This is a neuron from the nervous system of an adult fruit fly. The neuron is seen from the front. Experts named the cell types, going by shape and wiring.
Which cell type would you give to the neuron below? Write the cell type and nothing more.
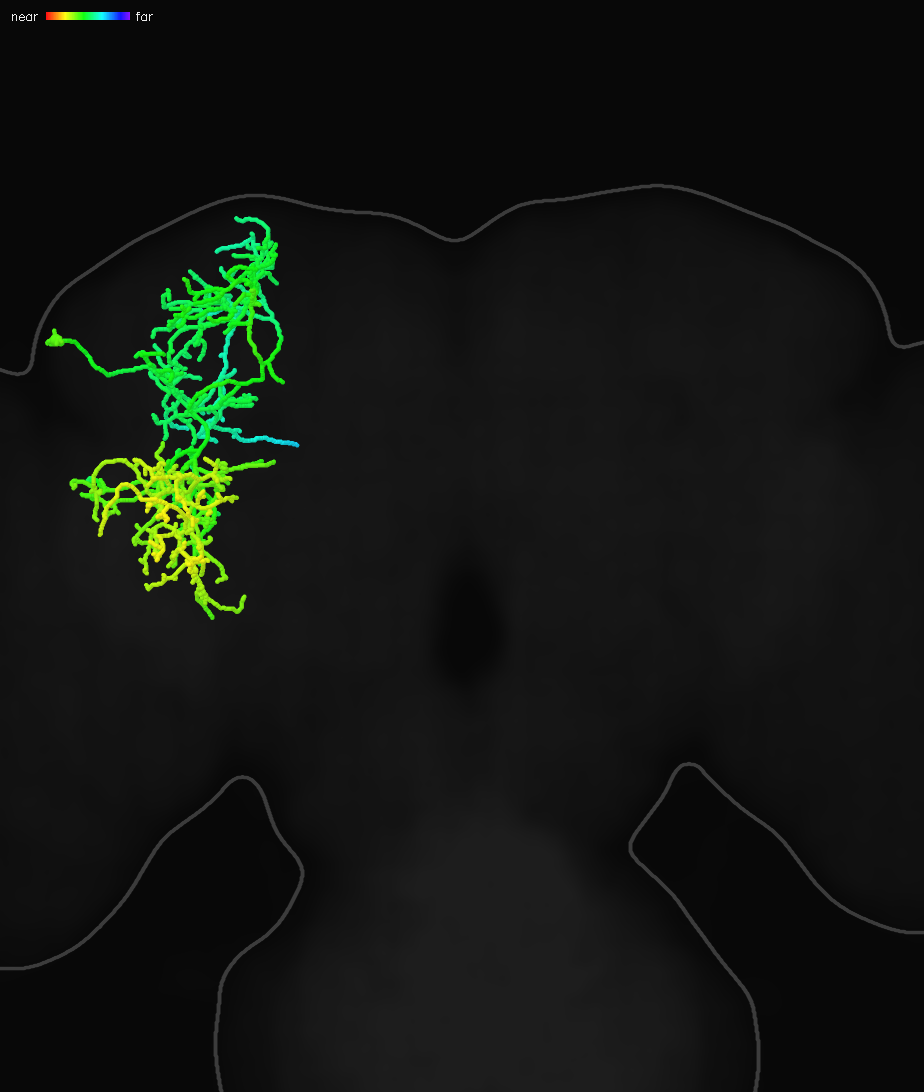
AVLP024_a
